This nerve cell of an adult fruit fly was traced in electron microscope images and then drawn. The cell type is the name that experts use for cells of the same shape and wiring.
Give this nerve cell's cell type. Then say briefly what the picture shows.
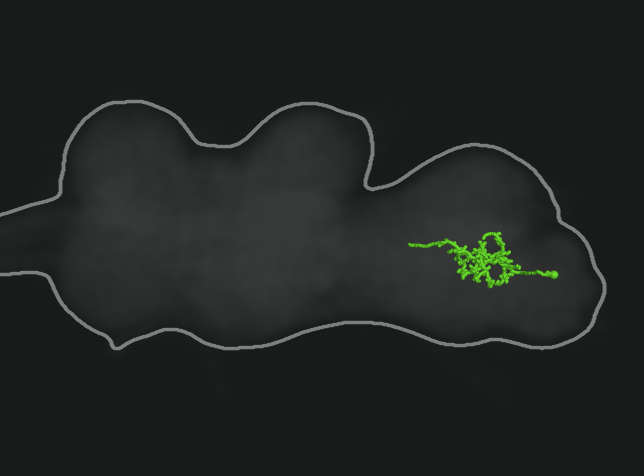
Its cell type is IN20A.22A048. Its broad class is nerve-cord intrinsic neuron. The cell body is on the right of the picture. As drawn here it is more than twice as wide as it is tall.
